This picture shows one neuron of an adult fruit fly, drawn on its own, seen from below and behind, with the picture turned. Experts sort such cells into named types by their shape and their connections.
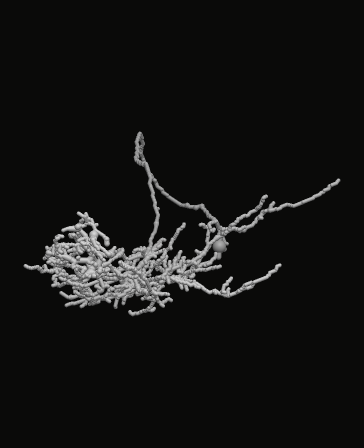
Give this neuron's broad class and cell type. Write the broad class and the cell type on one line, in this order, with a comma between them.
central-brain intrinsic neuron, GNG459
